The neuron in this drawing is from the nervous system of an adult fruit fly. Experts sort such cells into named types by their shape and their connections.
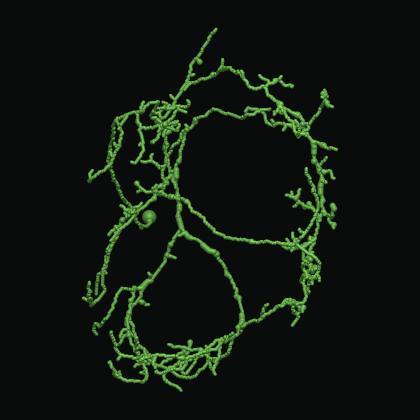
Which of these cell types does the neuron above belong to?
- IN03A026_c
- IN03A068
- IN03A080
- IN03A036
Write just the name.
IN03A068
